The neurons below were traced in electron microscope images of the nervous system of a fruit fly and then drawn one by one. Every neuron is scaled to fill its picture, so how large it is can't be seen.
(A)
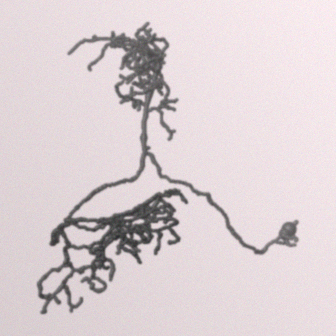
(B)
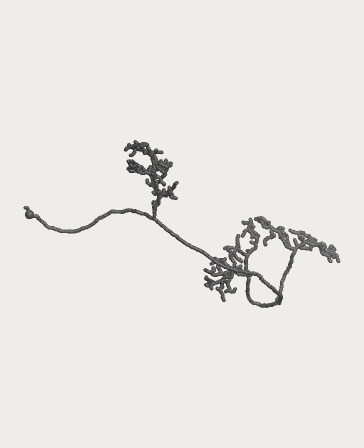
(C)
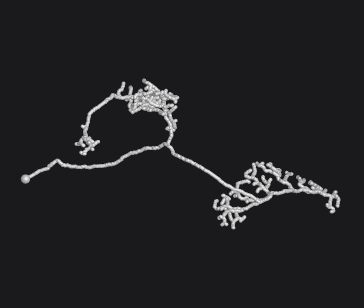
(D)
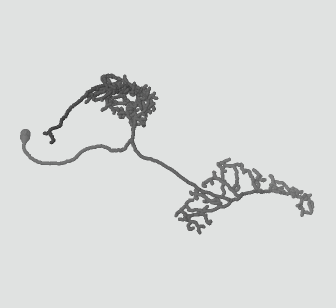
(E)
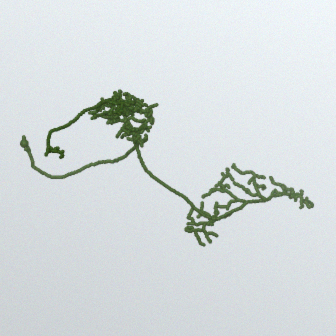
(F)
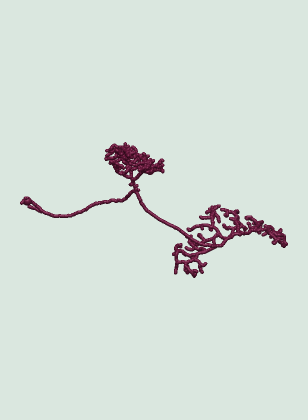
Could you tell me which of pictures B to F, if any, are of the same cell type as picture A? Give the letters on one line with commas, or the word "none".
C, D, E, F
